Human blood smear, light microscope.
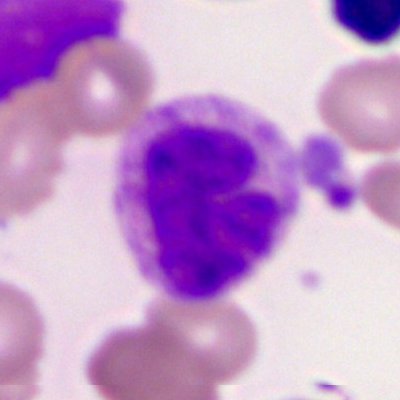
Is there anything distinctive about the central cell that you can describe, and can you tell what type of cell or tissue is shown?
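The cell outline is roughly round, with a smooth edge. Its nucleus is irregular and folded, with clefts cutting into it from the right side, and it fills most of the cell. The cytoplasm holds fine, faint pinkish-purple granules. The cell is a band neutrophil.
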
